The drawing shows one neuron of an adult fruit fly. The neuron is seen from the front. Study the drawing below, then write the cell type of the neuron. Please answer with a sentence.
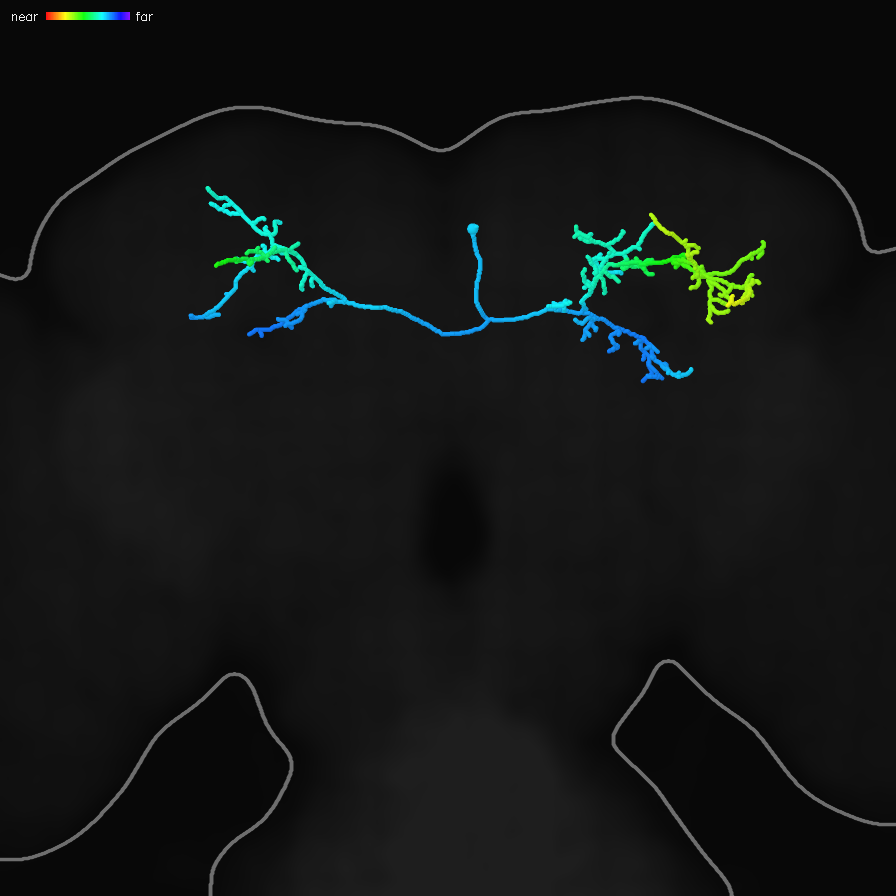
The cell type is CL225.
